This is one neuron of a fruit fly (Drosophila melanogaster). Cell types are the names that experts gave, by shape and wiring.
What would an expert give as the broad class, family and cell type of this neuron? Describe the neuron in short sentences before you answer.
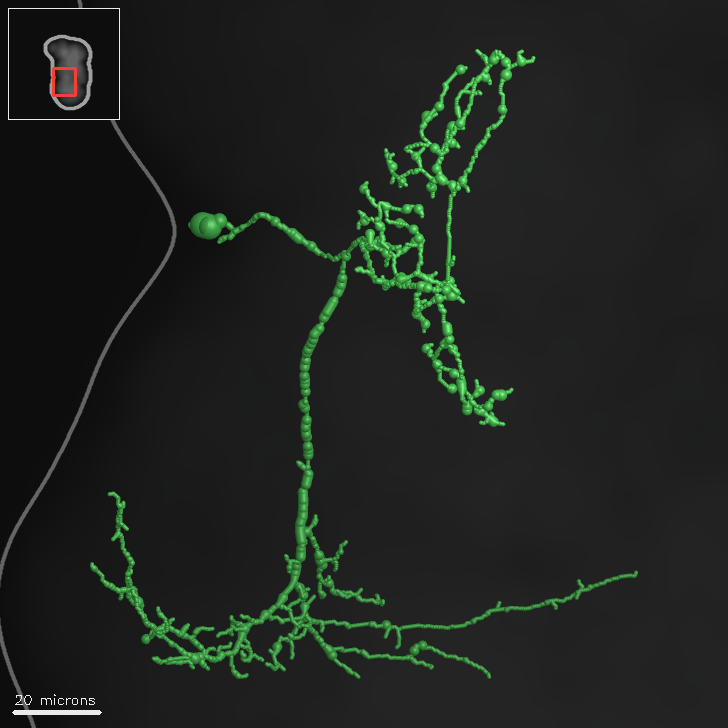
From top to bottom in the picture it spans about 150 microns. The picture shows dozens of branch ends. It is a central-brain intrinsic neuron. The family is hemilineage DM6_dorso_medial. The cell type is FB8B.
